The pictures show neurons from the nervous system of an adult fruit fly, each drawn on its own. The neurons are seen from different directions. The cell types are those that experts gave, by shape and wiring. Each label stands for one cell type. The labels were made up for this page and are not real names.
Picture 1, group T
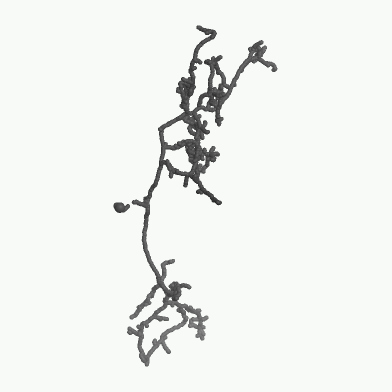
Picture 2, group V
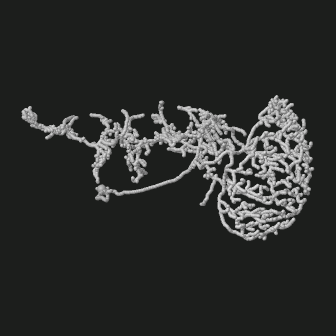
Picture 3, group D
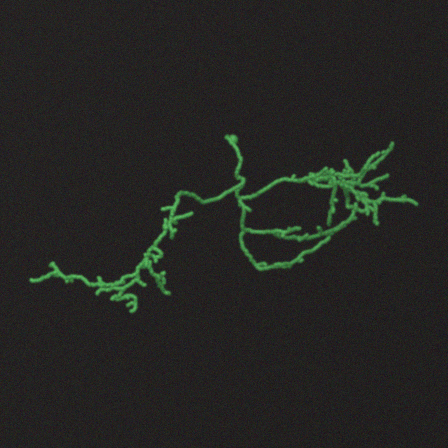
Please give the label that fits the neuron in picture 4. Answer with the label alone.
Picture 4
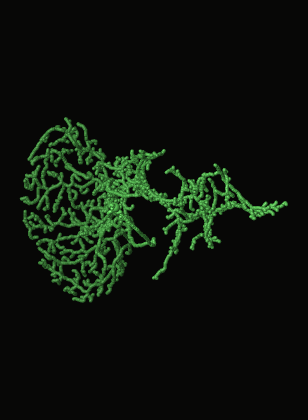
group V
